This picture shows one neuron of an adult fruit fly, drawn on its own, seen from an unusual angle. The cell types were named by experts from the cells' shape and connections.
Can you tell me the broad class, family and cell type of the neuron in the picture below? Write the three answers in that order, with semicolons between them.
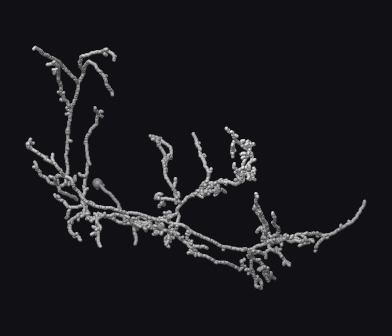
nerve-cord intrinsic neuron; hemilineage 11A; IN11A006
